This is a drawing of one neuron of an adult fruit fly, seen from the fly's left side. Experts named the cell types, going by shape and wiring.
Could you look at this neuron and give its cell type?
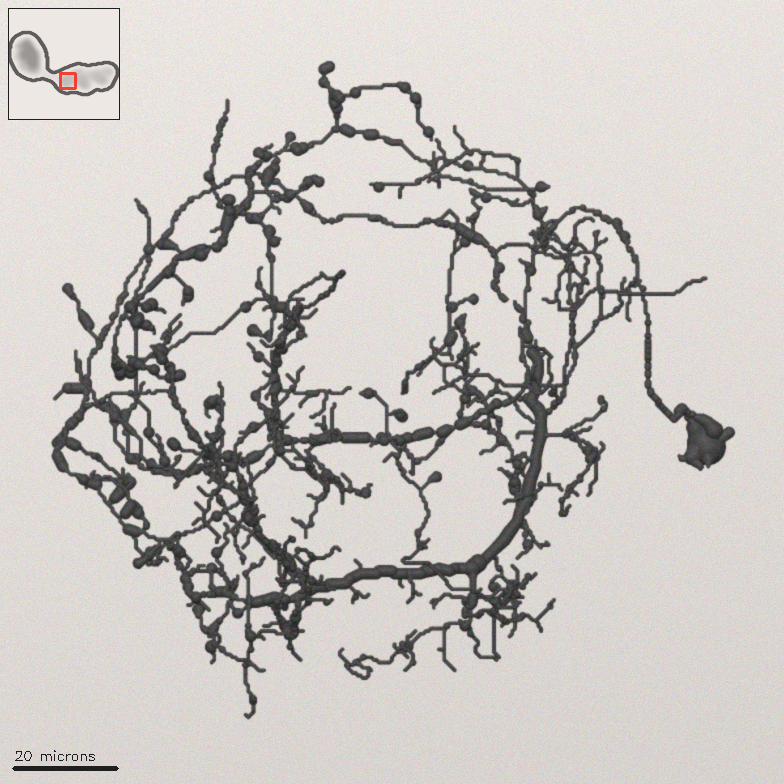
IN03A014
